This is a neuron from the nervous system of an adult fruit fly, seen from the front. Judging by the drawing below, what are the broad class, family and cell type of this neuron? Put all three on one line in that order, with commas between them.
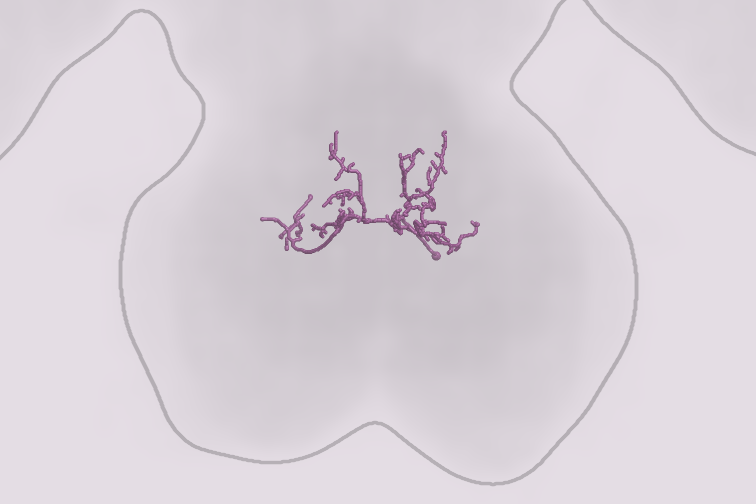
nerve-cord intrinsic neuron, hemilineage 12B, IN12B066_c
